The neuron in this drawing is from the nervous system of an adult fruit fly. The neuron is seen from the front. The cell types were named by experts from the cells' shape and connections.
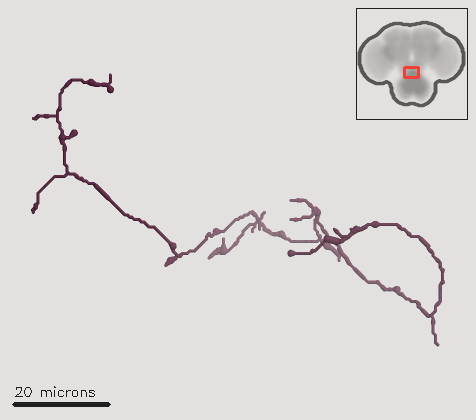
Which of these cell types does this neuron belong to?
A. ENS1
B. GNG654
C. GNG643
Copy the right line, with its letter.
C. GNG643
